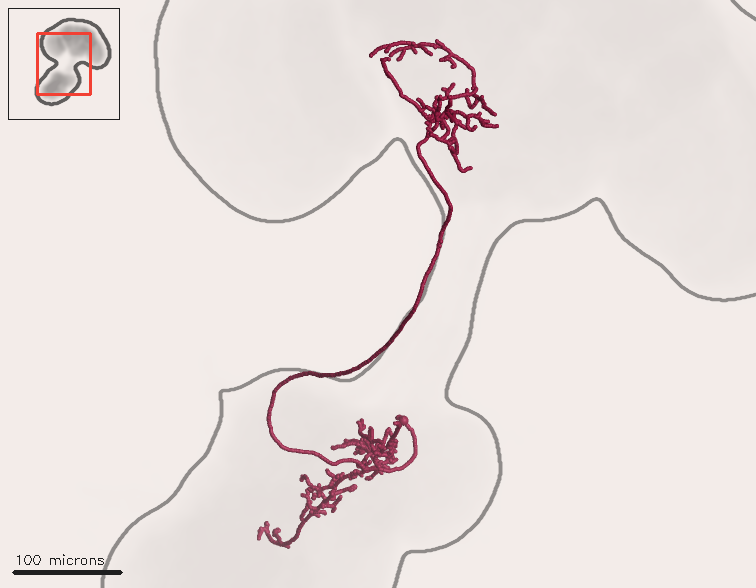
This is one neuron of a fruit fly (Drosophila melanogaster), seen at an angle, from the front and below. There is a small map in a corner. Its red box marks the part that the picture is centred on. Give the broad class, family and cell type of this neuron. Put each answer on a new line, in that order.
ascending neuron
hemilineage 19B
AN19B049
